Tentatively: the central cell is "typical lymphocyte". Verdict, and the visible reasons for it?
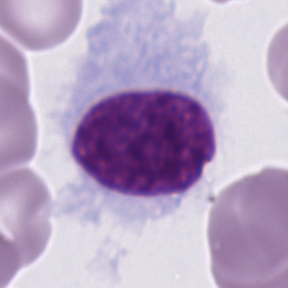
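This cell is a hairy cell, not a typical lymphocyte. Its cytoplasmic edge is ragged, with many fine hair-like projections.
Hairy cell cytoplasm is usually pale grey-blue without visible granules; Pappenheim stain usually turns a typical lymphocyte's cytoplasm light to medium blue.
The pale greyish-blue cytoplasm here, without distinct granules, matches hairy cell.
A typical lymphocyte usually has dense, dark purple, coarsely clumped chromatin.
Here the dark purple chromatin is instead evenly mottled across the whole nucleus, which argues against typical lymphocyte.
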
